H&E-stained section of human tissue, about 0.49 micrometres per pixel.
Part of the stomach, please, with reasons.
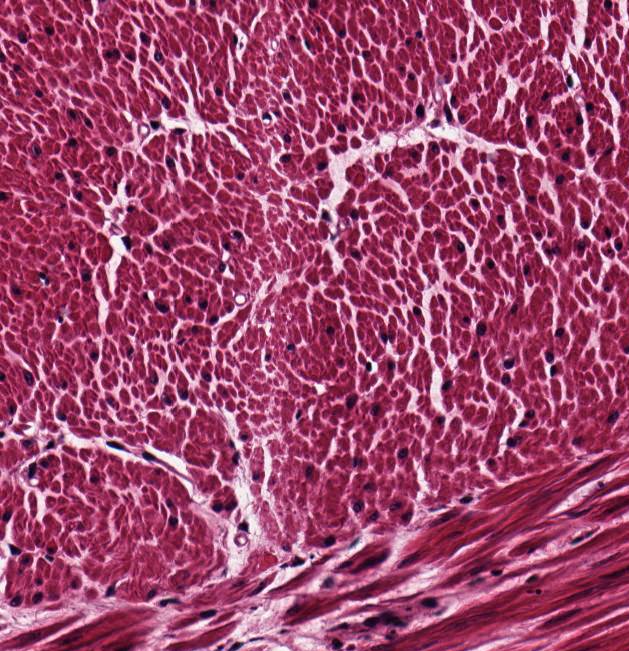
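You're looking at smooth muscle. Above the lower right edge, most of it is cut in cross-section as closely packed small polygonal profiles. A band along that edge is cut lengthwise, running obliquely upward from left to right, its elongated nuclei parallel to the cells. The cytoplasm is deep pink throughout.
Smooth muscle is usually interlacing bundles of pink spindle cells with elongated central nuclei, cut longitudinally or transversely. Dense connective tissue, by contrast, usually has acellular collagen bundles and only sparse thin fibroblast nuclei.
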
